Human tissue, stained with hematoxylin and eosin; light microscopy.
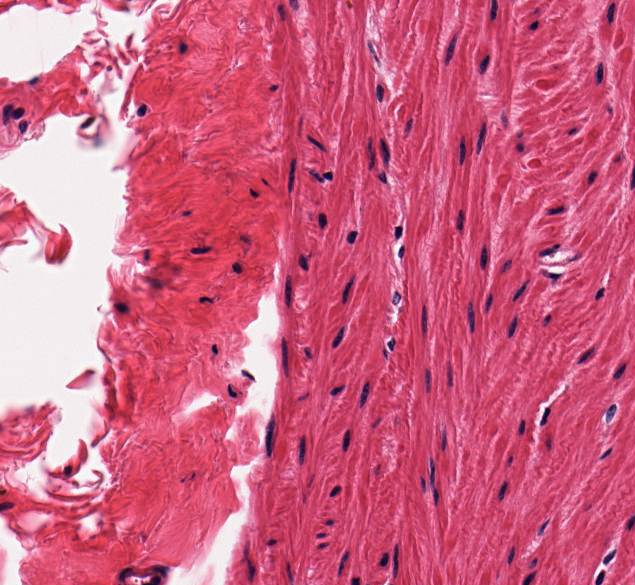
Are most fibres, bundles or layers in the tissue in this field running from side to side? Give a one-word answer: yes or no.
No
